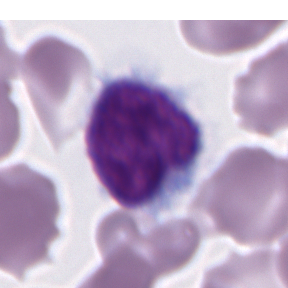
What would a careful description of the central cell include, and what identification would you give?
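Pale blue cytoplasm comes first on the list, and it contains no visible granules. Next, the cell's edge bears fine, hair-like projections. Last, no nucleoli can be seen in the nucleus. This is a hairy cell.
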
